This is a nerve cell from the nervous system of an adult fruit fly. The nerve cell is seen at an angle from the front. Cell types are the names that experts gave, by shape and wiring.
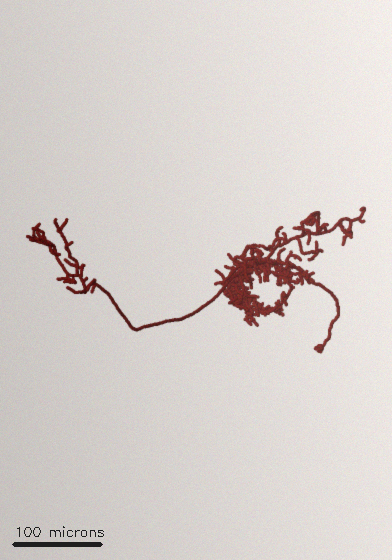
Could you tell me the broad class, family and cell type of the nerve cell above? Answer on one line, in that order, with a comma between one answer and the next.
ascending neuron, hemilineage 06B, AN06B089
